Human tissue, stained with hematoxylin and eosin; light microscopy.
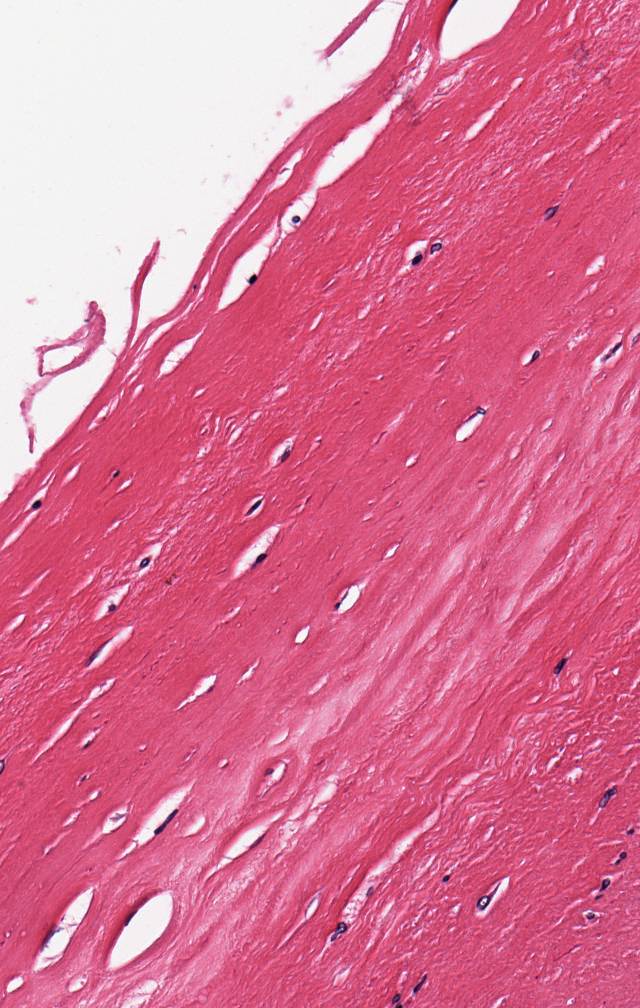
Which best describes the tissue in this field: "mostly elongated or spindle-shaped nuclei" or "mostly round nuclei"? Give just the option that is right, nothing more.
Mostly elongated or spindle-shaped nuclei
